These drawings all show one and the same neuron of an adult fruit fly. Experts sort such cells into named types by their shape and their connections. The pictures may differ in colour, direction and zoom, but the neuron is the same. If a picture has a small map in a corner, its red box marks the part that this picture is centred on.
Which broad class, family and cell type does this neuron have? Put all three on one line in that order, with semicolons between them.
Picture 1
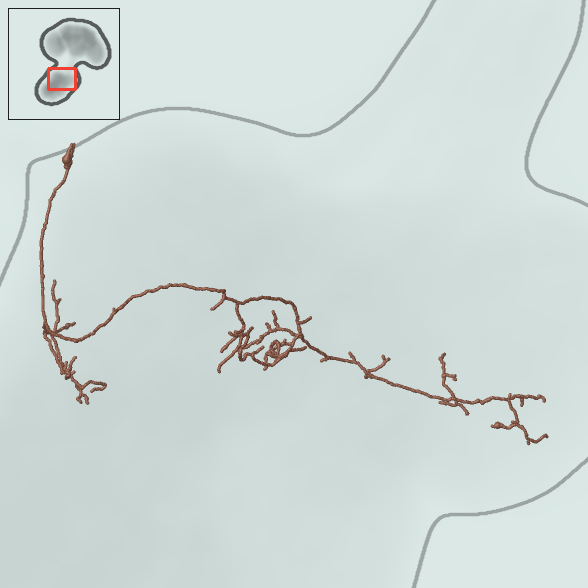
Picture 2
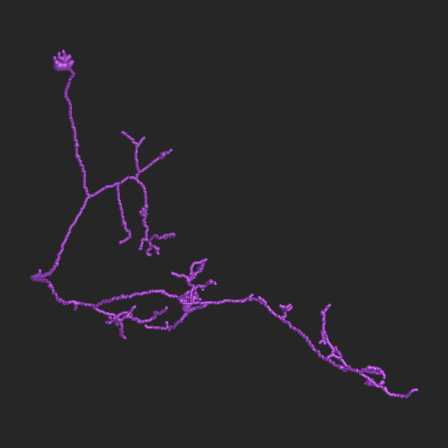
nerve-cord intrinsic neuron; hemilineage 19A; IN19A065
